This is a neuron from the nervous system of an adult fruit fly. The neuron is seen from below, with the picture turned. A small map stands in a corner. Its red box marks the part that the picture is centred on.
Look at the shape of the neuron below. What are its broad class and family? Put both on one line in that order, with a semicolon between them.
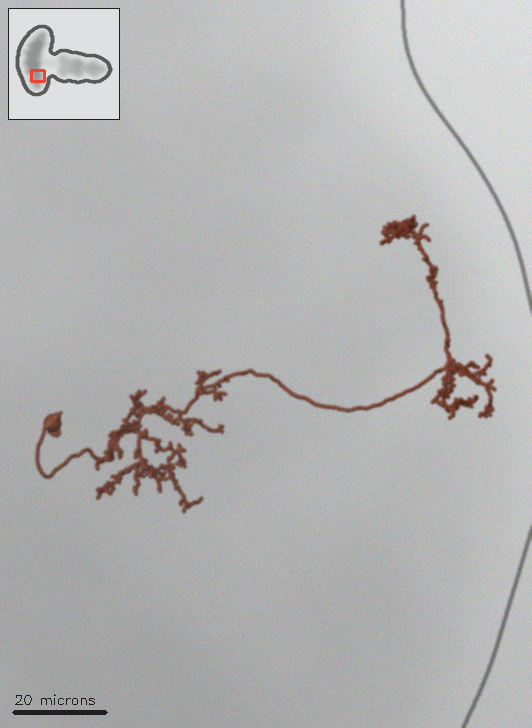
optic-lobe intrinsic neuron; TmY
